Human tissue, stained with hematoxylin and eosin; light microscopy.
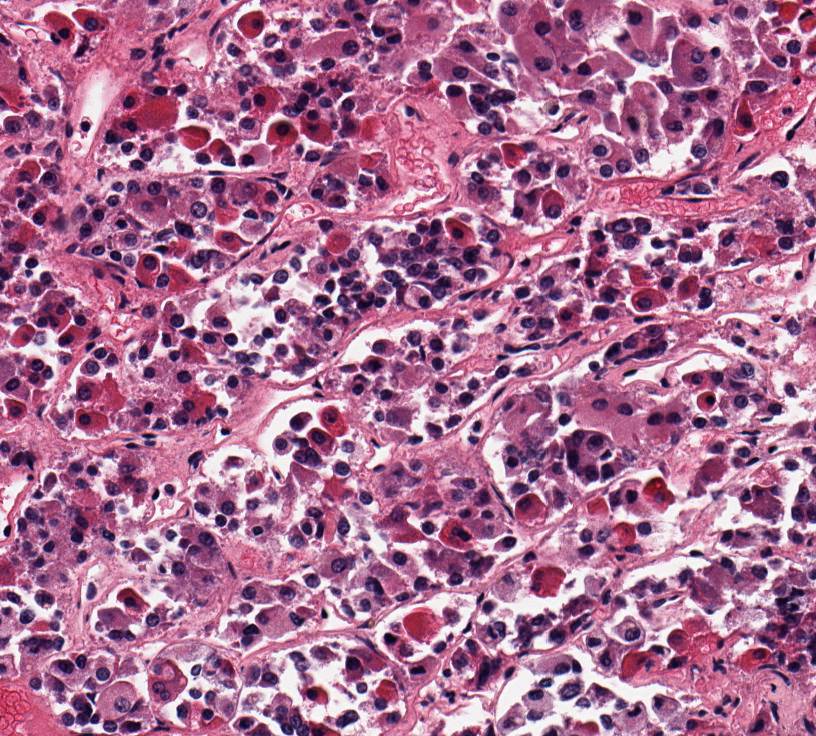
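Pituitary: cells lie in small nests and short cords divided by thin pink septa that carry thin-walled capillary-like channels lined by flat, elongated nuclei. Scattered cells in the nests have bright red, dense cytoplasm, and most nuclei look round, dark and fairly uniform in size.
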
